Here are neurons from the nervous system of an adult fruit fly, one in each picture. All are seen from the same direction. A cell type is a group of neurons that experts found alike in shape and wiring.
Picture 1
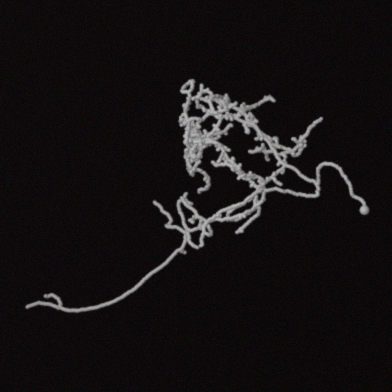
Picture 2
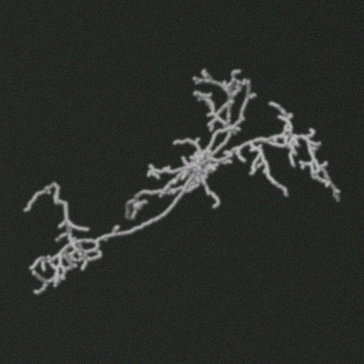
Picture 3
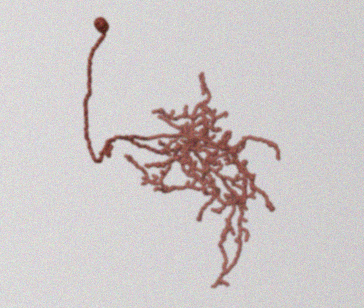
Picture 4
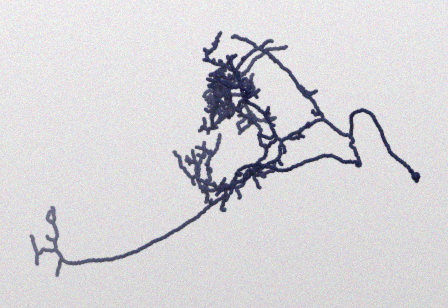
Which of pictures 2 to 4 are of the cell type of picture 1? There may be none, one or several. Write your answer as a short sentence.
Picture 4 is of the same cell type.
